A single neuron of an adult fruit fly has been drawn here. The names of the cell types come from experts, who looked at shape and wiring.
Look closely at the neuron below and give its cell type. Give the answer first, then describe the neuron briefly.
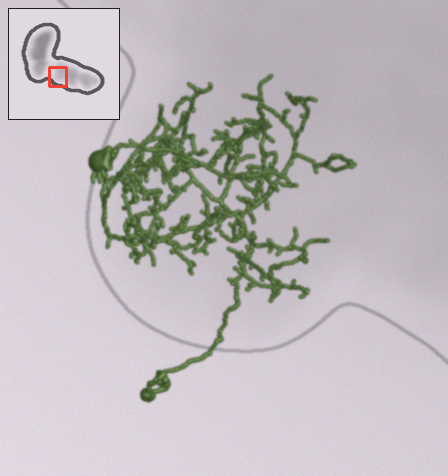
Its cell type is Sternal adductor MN. It is a motor neuron of the nerve cord. It is in the nerve cord and does not reach the brain. The picture shows dozens of branch ends.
